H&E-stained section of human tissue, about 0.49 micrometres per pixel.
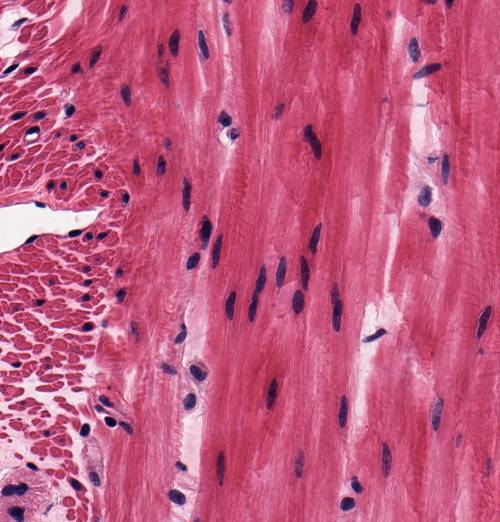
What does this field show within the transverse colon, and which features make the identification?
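Smooth muscle. Fibres cut lengthwise over most of the field, running roughly top to bottom; along the left edge, cut in cross-section.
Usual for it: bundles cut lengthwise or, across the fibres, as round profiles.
Nuclei oval, dark purple, central in the fibres.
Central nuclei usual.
One or two nuclei per fibre in the plane of section, not long rows of many.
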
